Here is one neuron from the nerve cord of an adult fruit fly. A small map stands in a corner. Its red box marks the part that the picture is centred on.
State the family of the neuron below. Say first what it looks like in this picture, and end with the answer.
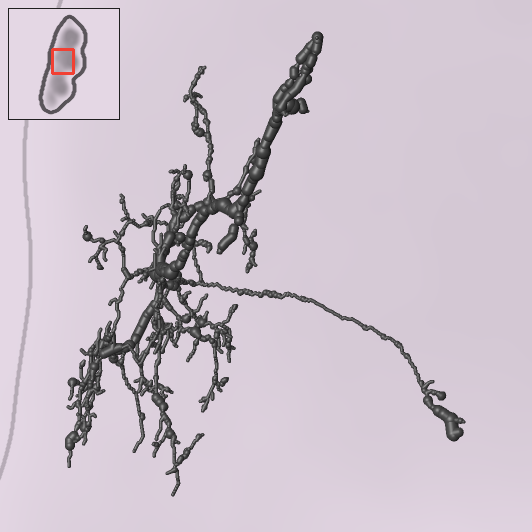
The picture shows dozens of branch ends. In this view it is about as wide as it is tall. Its broad class is nerve-cord intrinsic neuron. Its family is hemilineage 06A.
